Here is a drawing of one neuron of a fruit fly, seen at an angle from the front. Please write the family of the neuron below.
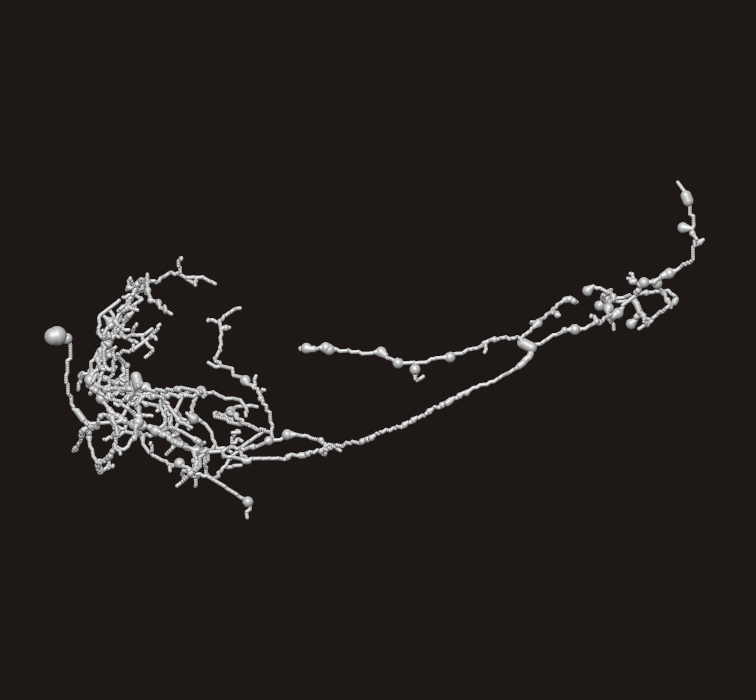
hemilineage VLPl2_medial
